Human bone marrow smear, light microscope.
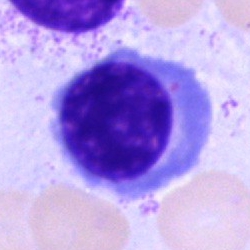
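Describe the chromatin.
It is dark purple and coarsely clumped.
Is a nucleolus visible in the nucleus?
No nucleolus is visible.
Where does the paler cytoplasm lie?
As a crescent against the right edge of the nucleus.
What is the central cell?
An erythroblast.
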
